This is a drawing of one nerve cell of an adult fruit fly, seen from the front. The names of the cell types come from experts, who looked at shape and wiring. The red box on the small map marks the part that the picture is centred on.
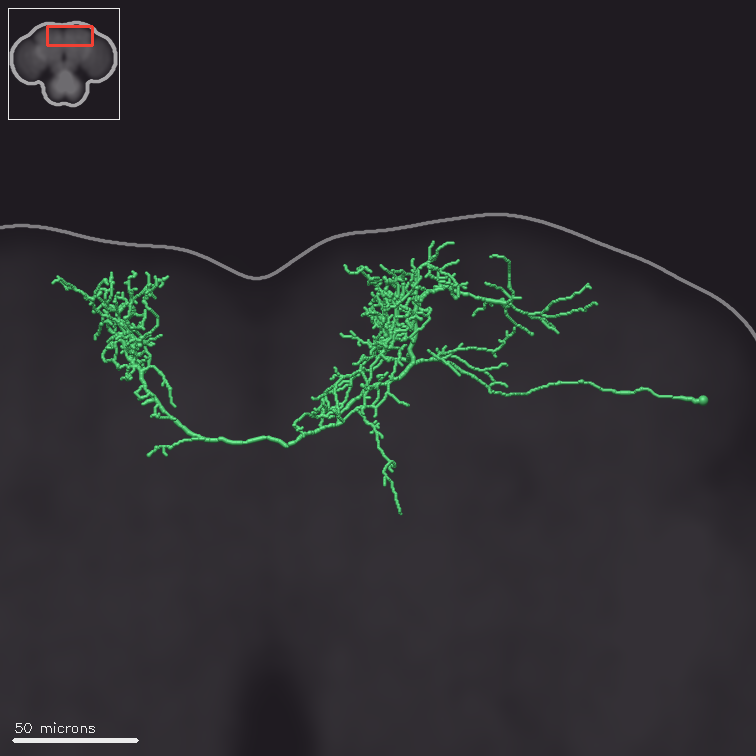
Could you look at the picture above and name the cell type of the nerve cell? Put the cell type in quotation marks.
"SMP186"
